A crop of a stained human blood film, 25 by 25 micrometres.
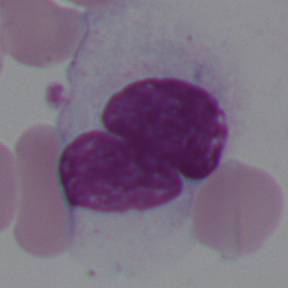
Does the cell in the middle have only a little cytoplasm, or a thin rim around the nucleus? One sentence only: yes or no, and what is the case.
No, it is abundant cytoplasm that surrounds its nucleus.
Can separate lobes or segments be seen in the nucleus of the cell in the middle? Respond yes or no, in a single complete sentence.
Yes, the nucleus of the cell is not one mass but distinct lobes.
